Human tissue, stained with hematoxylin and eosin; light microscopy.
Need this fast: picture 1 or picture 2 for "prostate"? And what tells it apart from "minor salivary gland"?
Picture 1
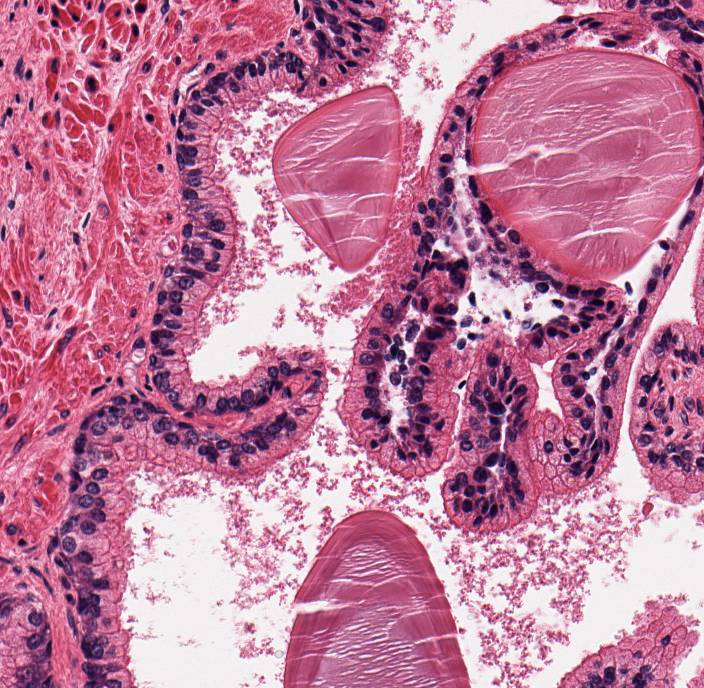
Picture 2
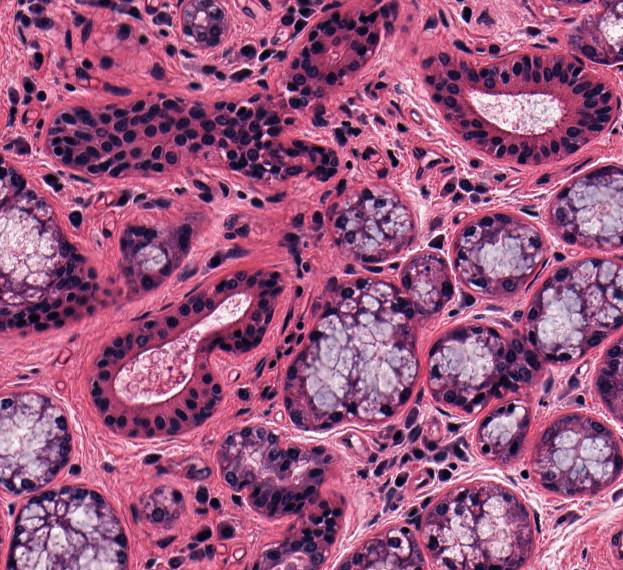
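Take your time here: the first picture is prostate, the second minor salivary gland. In the prostate, look at the right half, where the epithelium forms papillary infoldings projecting into the lumen. The upper left corner holds dense pink stroma with spindle-shaped smooth muscle cells, and there are no fat cells anywhere. You'll also see pink concretions, crossed by parallel white cracks from sectioning. The minor salivary gland looks quite different: rounded glandular units packed closely together fill most of the field, especially the right half and lower part. These are mucous acini, with pale, grey-white, foamy cytoplasm and dark, flattened nuclei pressed against the cell bases at the edge of each unit. In the upper left, a broad band of epithelial cells with crowded dark oval nuclei crosses without a visible lumen.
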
